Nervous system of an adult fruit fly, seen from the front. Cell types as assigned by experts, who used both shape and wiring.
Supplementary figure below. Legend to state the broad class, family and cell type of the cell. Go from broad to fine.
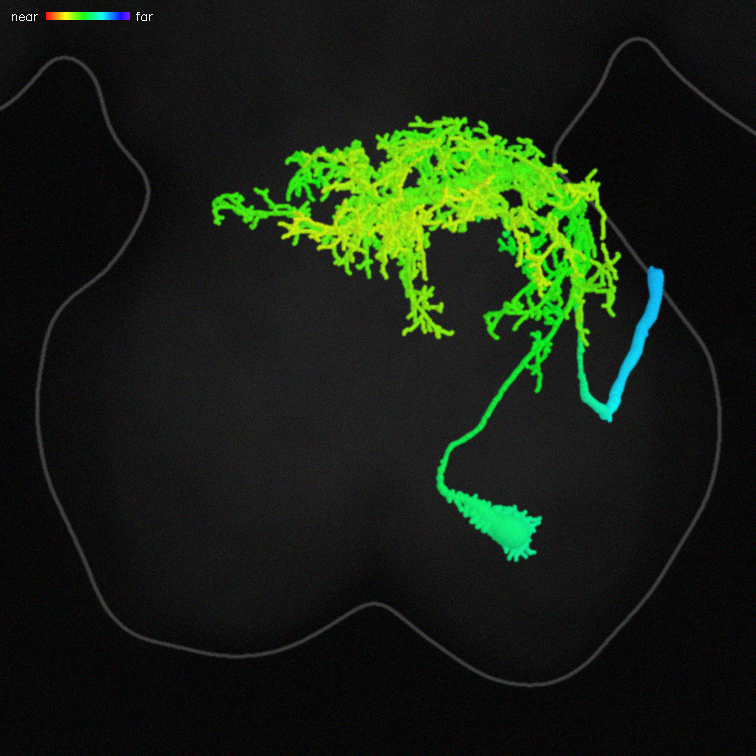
motor neuron of the nerve cord; hemilineage 06A; ps1 MN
